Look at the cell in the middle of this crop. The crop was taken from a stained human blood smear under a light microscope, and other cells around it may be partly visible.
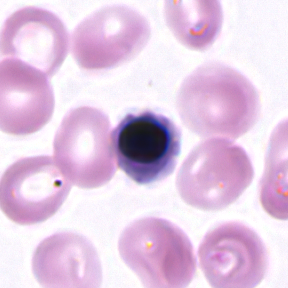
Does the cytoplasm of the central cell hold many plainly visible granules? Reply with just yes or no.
No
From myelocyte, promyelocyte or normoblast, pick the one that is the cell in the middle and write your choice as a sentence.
Within this crop, a normoblast occupies the central position.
